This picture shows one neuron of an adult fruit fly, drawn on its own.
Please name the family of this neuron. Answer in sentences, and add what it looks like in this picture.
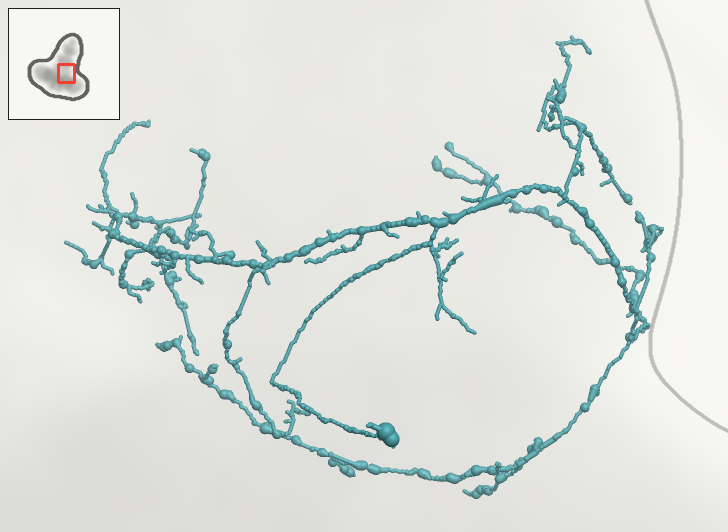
Its family is hemilineage 08A. It is a nerve-cord intrinsic neuron. The cell body can be seen at the bottom of the picture. Dozens of branch ends can be seen.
